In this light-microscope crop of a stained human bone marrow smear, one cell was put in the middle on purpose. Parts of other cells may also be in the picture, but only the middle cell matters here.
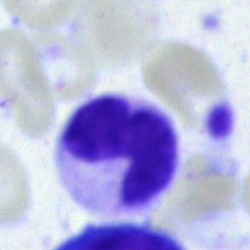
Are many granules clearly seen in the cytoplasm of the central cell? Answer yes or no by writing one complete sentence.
No, its cytoplasm is free of any visible granules.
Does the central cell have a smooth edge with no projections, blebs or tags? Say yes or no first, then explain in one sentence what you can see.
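Yes. The cell has a round, smooth outline.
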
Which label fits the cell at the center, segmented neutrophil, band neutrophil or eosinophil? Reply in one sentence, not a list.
The cell found in the middle of this crop is a band neutrophil.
